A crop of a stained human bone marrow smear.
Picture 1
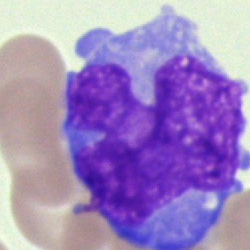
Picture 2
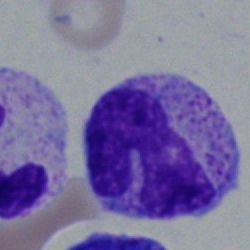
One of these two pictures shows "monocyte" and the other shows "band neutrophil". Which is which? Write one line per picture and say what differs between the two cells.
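In picture 1 we see a monocyte: No distinct granules are seen in the cytoplasm.
In picture 2 we see a band neutrophil: Fine purple granules are scattered through the cytoplasm.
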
